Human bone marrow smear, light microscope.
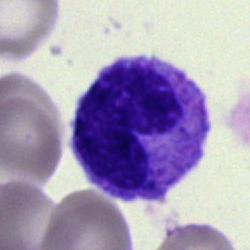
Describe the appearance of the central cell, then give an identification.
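Nucleus indented: curved notch on its right side, paler cytoplasm sitting in it. Chromatin dark purple, clumped, not fine and even. Cytoplasm lilac-purple, mainly on the right of the cell, with fine purple granules rather than coarse orange ones. Verdict: band neutrophil.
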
